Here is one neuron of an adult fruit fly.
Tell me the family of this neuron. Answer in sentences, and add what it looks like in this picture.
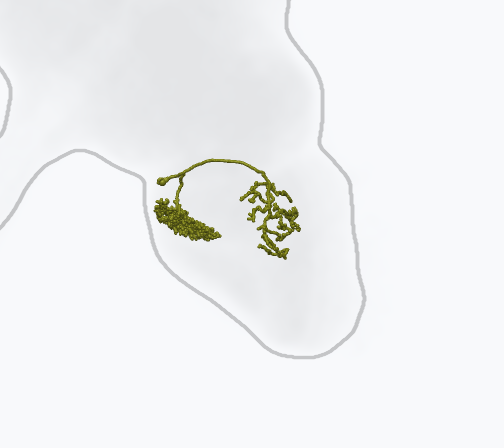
The family is MeLo. Its broad class is optic-lobe intrinsic neuron. It is in the brain and does not reach the nerve cord. In this view it is wider than it is tall.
